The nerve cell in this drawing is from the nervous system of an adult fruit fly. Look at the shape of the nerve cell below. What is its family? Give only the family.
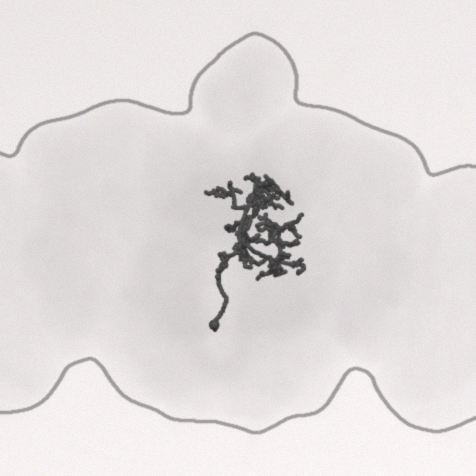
hemilineage 06B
